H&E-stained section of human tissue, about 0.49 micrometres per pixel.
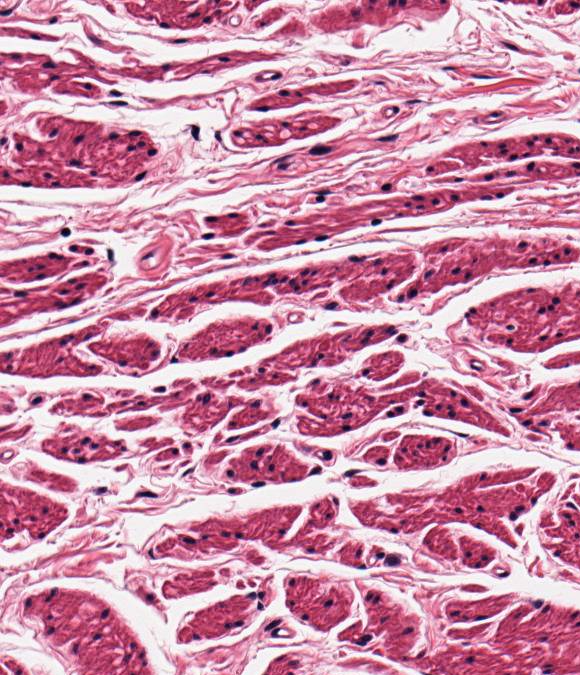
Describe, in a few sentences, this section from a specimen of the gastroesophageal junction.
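Overall pattern: separate bundles of deep pink muscle in pale, loose connective tissue across the whole field. Orientation: in the lower part many are cut across or obliquely, giving rounded or oval outlines. Nuclei: small, dark, oval to elongated. Cytoplasm: pink, finely fibrillar, no cross-striations visible.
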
